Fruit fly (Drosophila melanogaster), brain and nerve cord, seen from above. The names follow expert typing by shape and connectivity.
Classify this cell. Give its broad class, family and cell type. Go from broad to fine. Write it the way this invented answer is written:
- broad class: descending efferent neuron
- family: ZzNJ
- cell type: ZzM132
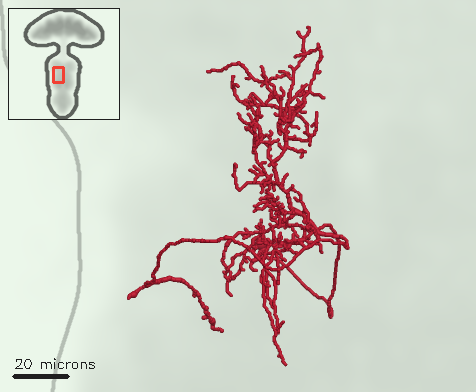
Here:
- broad class: nerve-cord intrinsic neuron
- family: hemilineage 02A
- cell type: IN02A020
